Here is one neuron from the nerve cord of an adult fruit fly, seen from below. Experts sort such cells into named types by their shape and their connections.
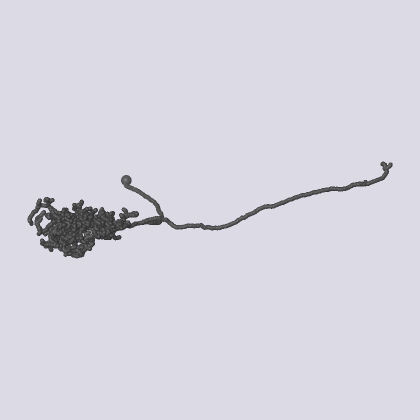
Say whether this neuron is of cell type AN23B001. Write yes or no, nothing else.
no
